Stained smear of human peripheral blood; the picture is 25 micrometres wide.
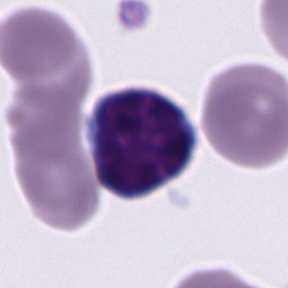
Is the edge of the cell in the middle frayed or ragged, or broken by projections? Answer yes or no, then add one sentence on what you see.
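No. The cell's surface is smooth, without projections.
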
